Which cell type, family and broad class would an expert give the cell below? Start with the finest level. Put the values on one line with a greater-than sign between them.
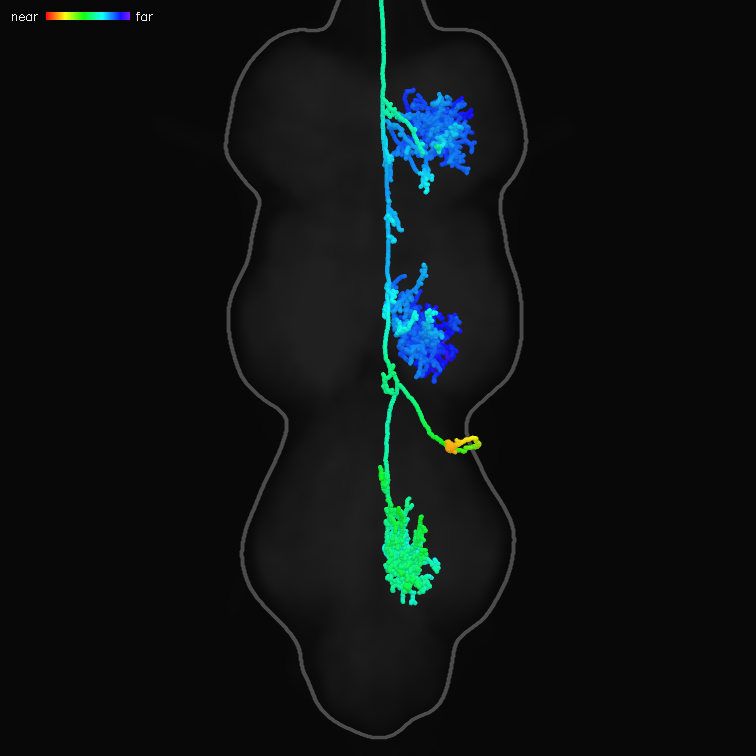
AN17A002 > hemilineage 17A > ascending neuron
